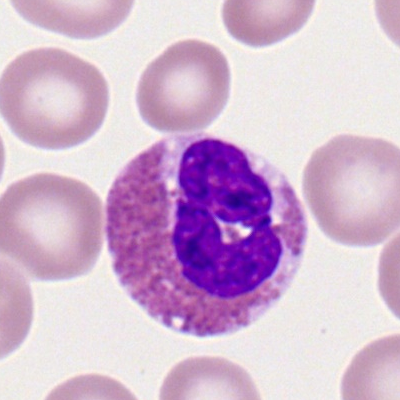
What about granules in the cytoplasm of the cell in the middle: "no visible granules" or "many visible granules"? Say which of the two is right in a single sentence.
The cytoplasm of the cell carries many visible granules.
